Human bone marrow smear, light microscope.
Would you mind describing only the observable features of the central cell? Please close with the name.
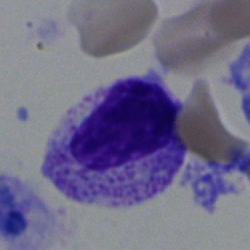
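Chromatin dark purple, dense. No nucleoli visible. Cytoplasm: broad rim below the nucleus, narrow rim above. Cytoplasm filled with many purple granules. Cell: myelocyte.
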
